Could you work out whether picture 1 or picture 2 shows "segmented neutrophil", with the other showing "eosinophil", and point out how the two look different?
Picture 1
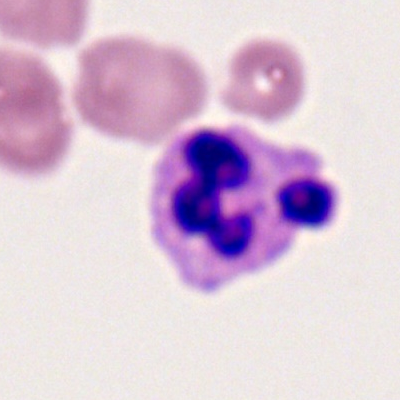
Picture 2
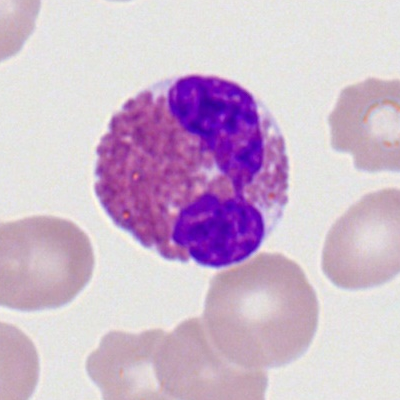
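The first picture, as I read it, is a segmented neutrophil, and the second an eosinophil. Starting with the nucleus: in the first cell it is divided into several separate lobes, while the second has just two, lying on the right side of the cell, one above the other.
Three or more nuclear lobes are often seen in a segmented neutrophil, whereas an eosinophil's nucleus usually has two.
Then the cytoplasm, plentiful in both: in the first it is pale pinkish-lilac with no coarse orange granules, and in the second it is packed with coarse reddish-pink granules and takes up more of the cell than the nucleus does.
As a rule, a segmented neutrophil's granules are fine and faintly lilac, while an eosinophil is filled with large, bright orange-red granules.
The outlines differ as well: irregular with angular bulges in the first, round and smooth in the second. Both show dark purple chromatin, densely clumped in the first and coarsely clumped in the second, and no nucleoli are visible in the first.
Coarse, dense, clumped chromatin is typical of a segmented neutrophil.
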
